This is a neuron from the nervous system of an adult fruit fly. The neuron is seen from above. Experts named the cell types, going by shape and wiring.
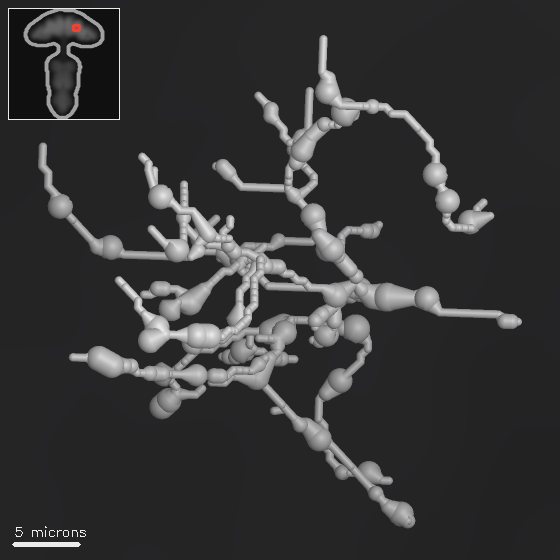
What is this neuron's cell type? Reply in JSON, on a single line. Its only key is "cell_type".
{"cell_type": "LHPV4h3"}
